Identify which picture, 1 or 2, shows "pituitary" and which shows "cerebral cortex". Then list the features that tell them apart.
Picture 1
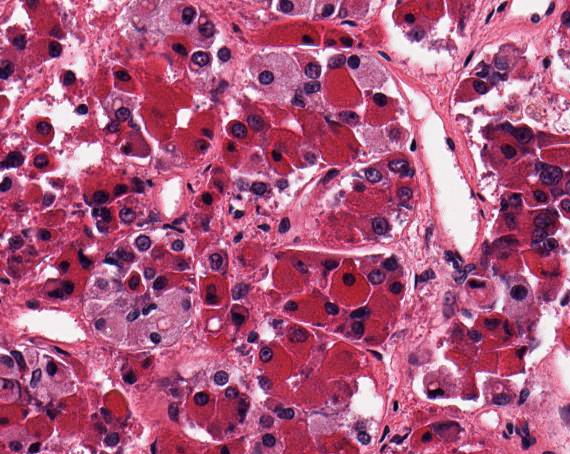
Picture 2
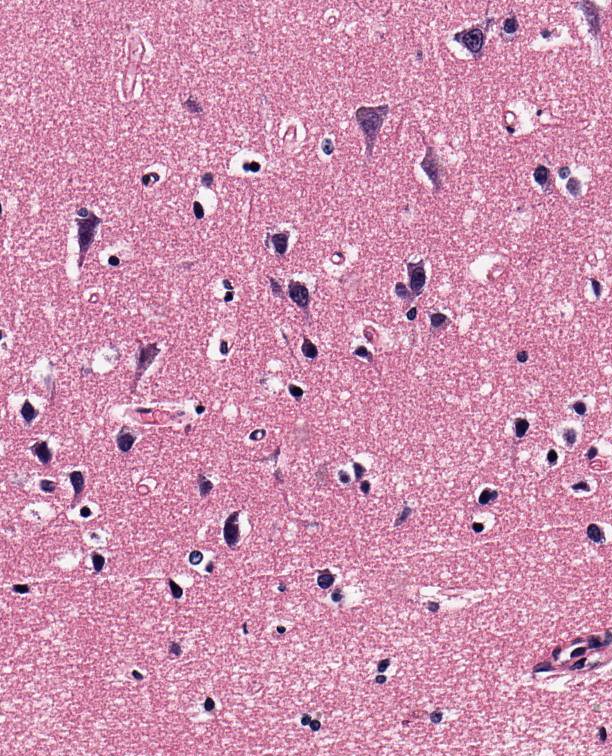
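It's the pituitary in picture 1; the cerebral cortex is in picture 2. The pituitary is made of polygonal cells with distinct borders, most with abundant deeply eosinophilic cytoplasm, and among them are cells with pale greyish-pink, finely granular cytoplasm that gather into a rounded cluster in the lower left. Nuclei are round, mostly one per cell and central, many showing a small nucleolus. The cortex has no glands or epithelium at all, just separate cell bodies scattered over a pink, finely granular background, most ringed by clear empty halos where the tissue has pulled away. Many neurons look shrunken and dark-staining, with dense dark nuclei.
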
